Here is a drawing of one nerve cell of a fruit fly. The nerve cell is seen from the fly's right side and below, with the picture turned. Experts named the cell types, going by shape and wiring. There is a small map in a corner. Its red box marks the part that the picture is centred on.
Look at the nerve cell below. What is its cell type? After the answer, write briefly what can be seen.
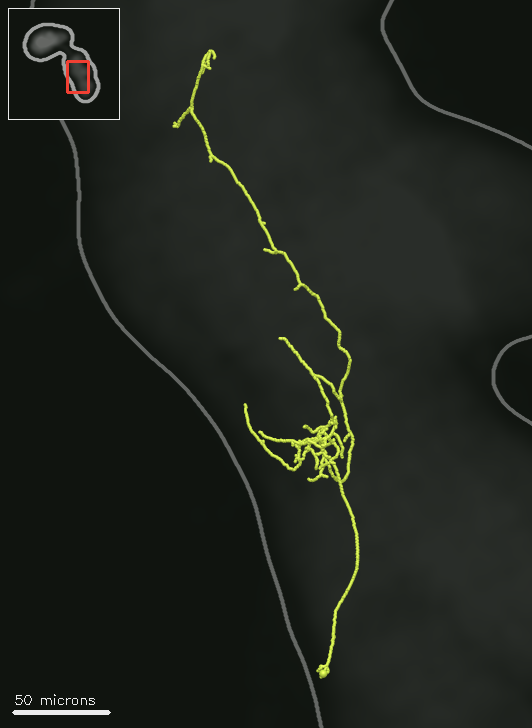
The cell type is IN07B100. It is a nerve-cord intrinsic neuron. Its cell body lies at the bottom of the picture. From top to bottom in the picture it spans about 350 microns.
